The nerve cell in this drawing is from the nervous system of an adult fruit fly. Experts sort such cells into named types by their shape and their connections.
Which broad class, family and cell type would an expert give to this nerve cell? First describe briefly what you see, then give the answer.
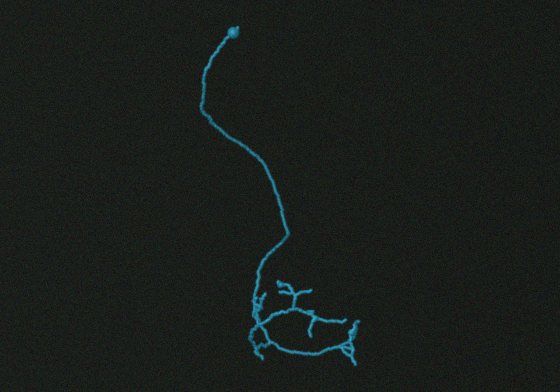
Its cell body lies at the top of the picture. In this view it is taller than it is wide. Its broad class is central-brain intrinsic neuron. Its family is called class CX. The cell type is vDeltaL.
